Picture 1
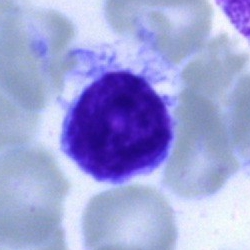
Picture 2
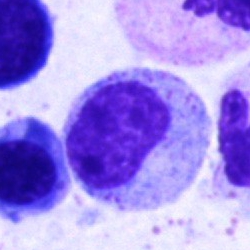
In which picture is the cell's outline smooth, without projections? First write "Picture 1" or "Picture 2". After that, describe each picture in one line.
Picture 2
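In picture 1: Fine, wispy pale-violet projections fan out from the upper edge of the cell.
In picture 2: The cell outline is round and smooth.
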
